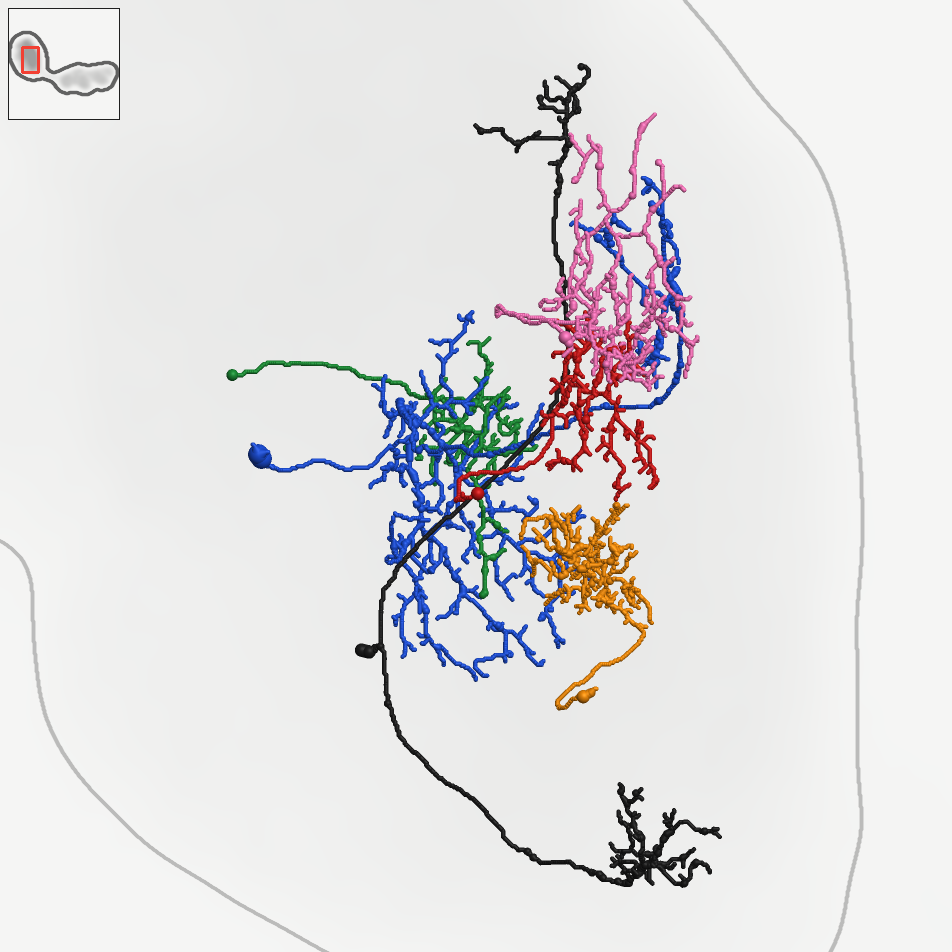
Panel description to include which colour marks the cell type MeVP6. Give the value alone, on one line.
blue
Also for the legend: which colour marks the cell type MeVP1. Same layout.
black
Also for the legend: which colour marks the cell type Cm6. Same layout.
green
